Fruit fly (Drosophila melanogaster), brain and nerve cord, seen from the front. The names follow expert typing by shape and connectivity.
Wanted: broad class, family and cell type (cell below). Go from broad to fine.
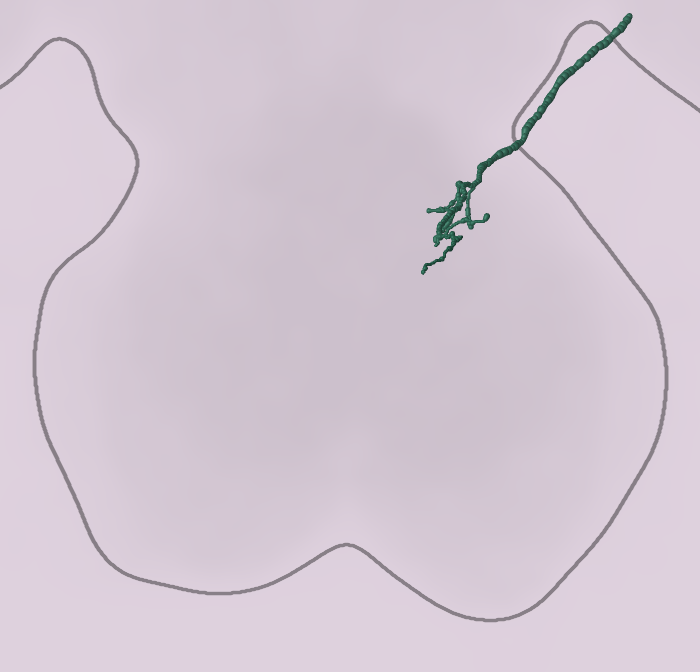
sensory neuron entering the nerve cord; class mechanosensory proprioceptive; SNpp20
